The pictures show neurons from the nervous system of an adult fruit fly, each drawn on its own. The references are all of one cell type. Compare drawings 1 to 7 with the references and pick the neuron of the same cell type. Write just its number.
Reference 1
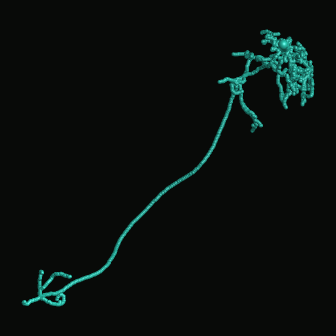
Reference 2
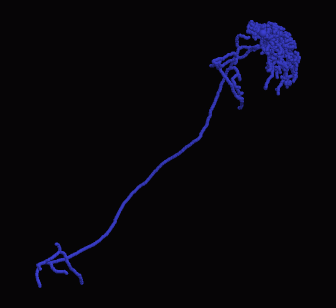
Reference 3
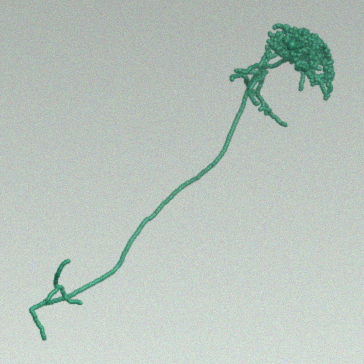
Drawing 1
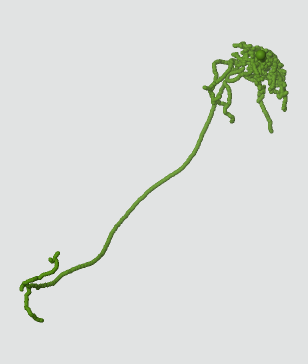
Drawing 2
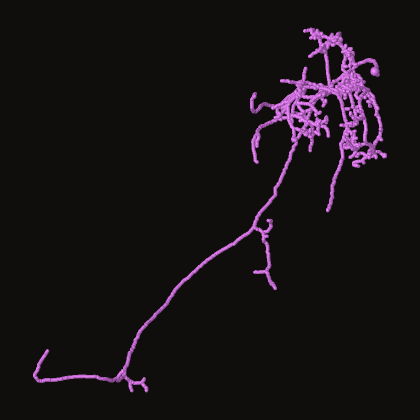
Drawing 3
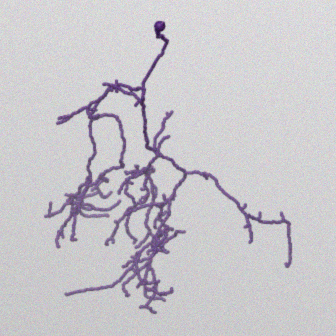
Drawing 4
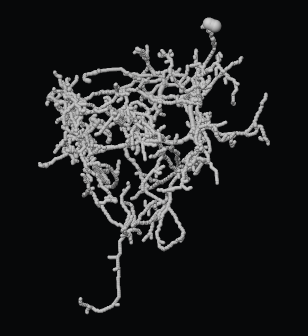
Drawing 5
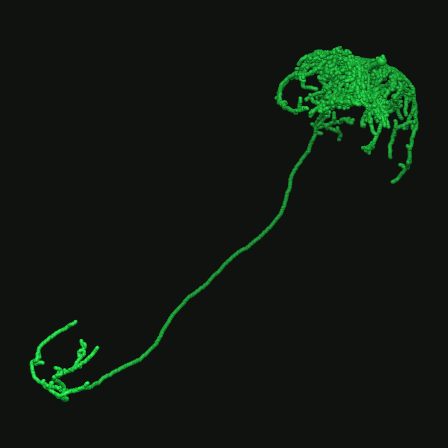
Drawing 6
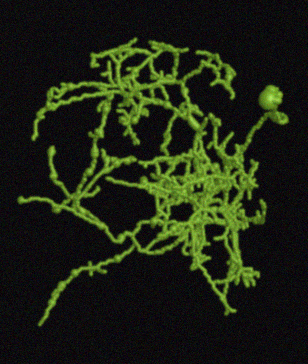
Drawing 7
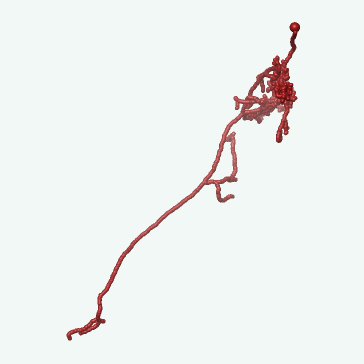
1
